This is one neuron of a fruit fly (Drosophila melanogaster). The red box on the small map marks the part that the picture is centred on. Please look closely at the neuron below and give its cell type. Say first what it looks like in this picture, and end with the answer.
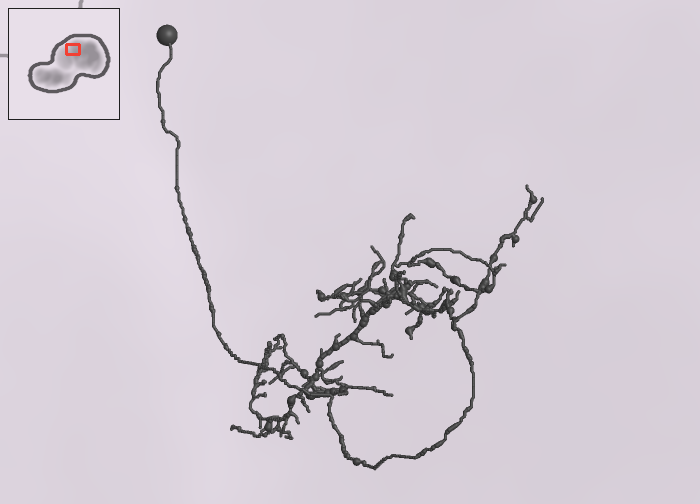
Its cell body lies at the upper left of the picture. Dozens of branch ends can be seen. Its broad class is central-brain intrinsic neuron. Its cell type is PLP115_a.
